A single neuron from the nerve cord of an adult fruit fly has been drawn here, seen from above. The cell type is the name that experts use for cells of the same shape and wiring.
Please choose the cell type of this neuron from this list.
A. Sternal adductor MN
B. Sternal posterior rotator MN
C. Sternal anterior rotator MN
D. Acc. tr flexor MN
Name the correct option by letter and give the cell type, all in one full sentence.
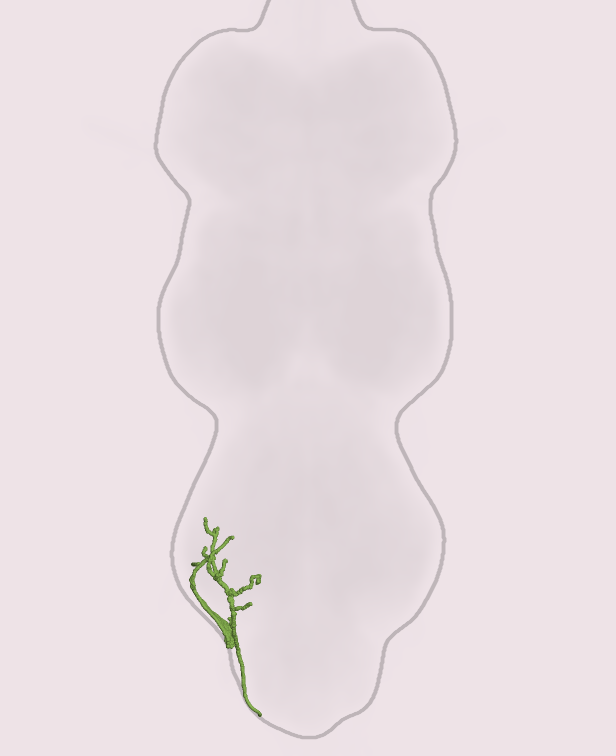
As option D gives it, the neuron's cell type is Acc. tr flexor MN.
